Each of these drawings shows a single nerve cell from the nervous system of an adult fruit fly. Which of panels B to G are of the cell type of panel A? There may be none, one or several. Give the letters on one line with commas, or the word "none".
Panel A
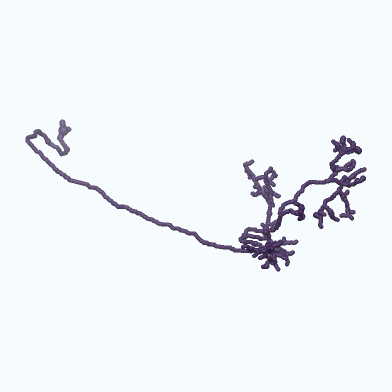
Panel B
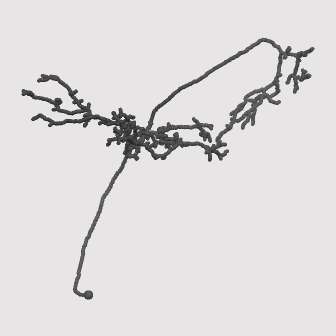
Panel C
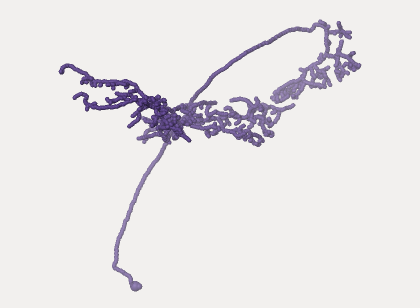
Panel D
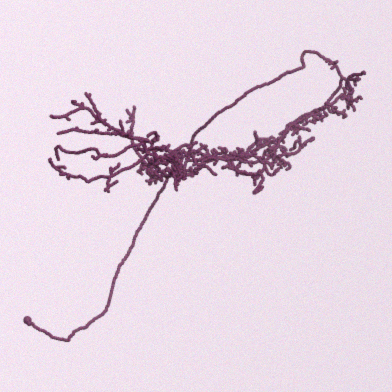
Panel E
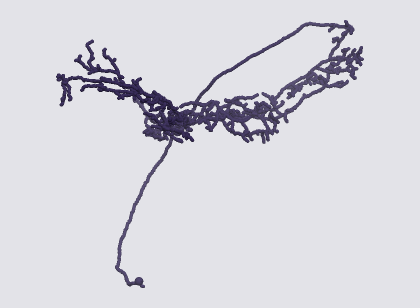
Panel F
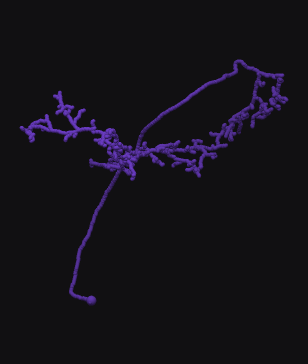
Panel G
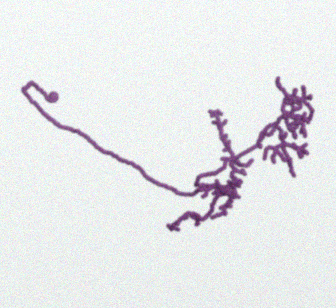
G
